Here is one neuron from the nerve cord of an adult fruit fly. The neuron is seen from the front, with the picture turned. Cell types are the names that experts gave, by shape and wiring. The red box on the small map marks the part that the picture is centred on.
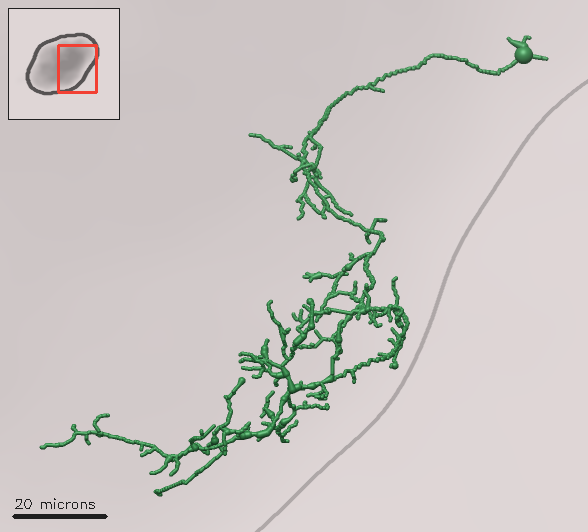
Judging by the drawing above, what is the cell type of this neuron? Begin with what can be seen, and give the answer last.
From left to right in the picture it spans about 110 microns. The picture shows dozens of branch ends. This is a nerve-cord intrinsic neuron. Its cell type is IN03B088.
